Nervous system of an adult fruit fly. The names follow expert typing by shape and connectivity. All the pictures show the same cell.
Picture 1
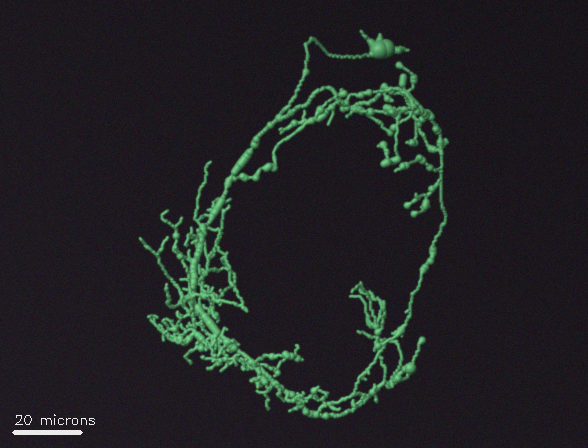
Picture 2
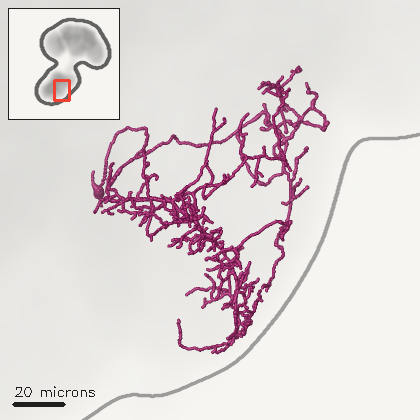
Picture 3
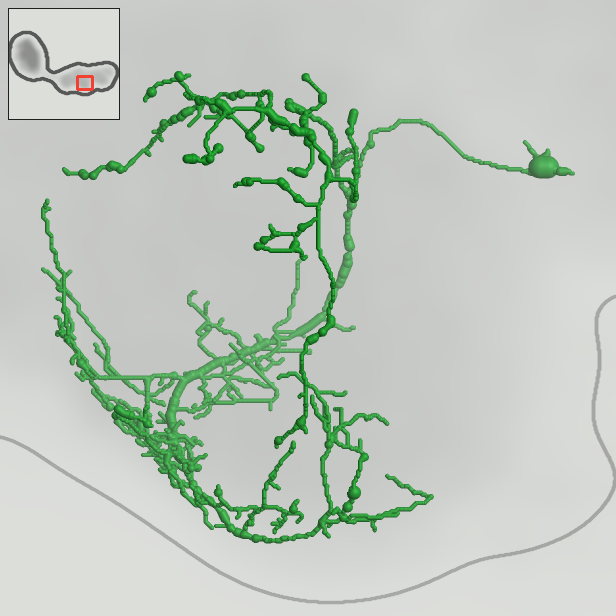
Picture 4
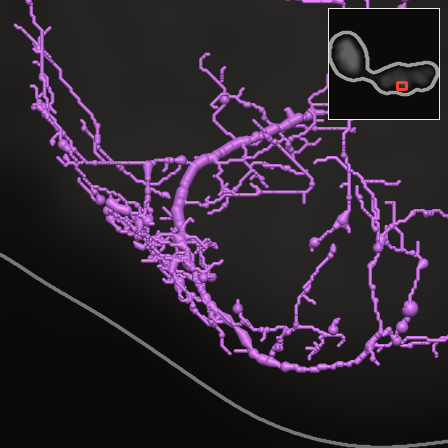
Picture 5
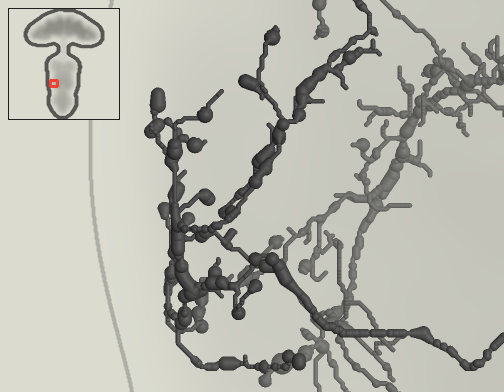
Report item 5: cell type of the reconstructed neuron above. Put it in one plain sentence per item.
The cell type is IN03A024.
